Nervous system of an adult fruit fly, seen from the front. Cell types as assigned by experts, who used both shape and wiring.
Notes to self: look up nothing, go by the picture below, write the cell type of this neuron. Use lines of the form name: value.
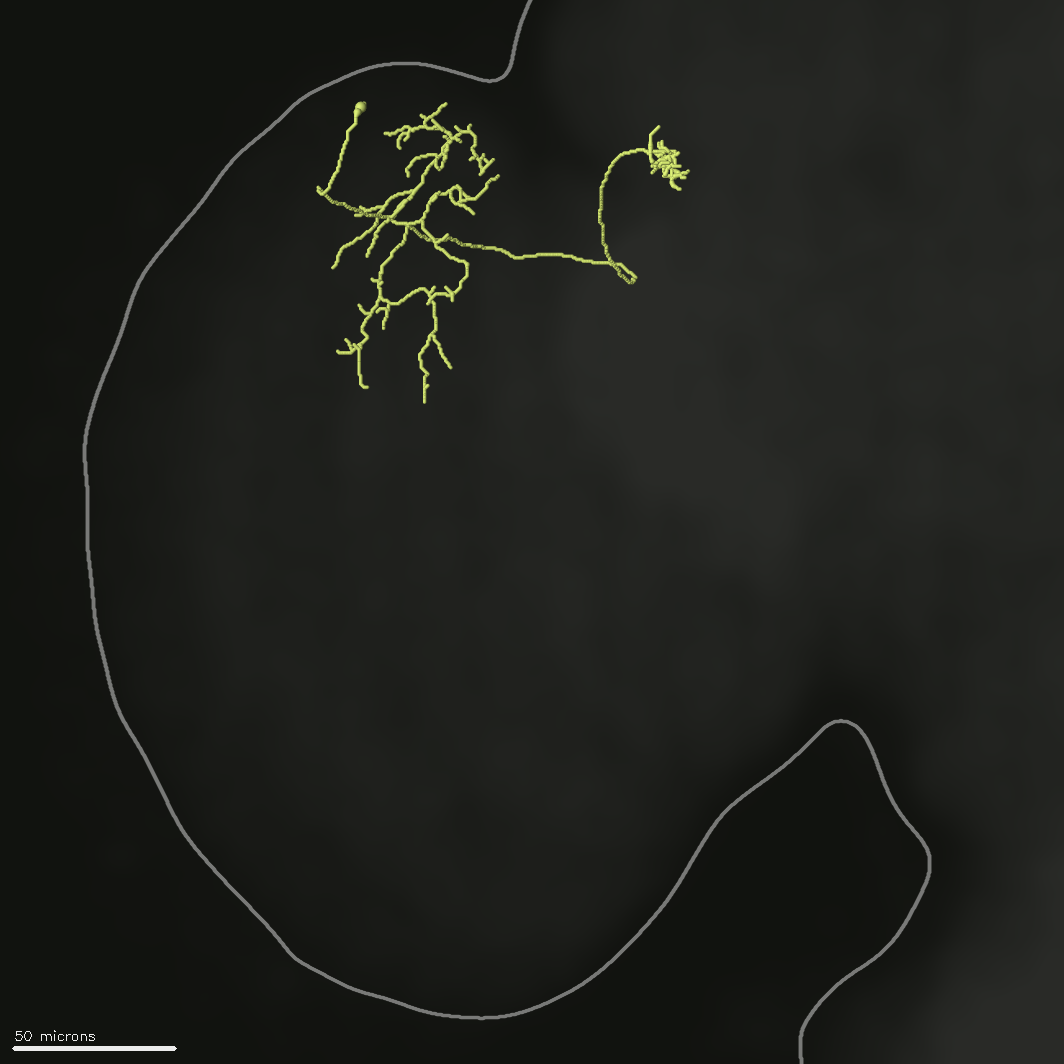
cell type: MeTu2b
